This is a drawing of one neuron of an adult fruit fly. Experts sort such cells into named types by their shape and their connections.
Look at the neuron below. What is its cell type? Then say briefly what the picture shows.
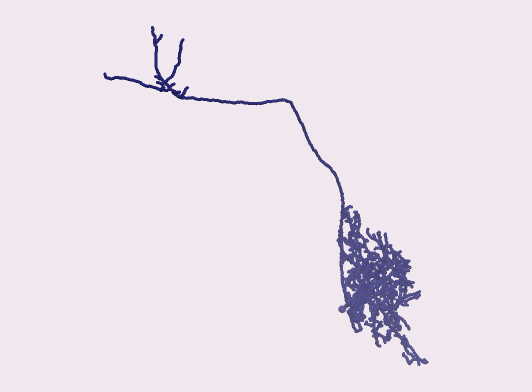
It is of cell type AN11B008. Its broad class is ascending neuron. As drawn here it is about as wide as it is tall.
